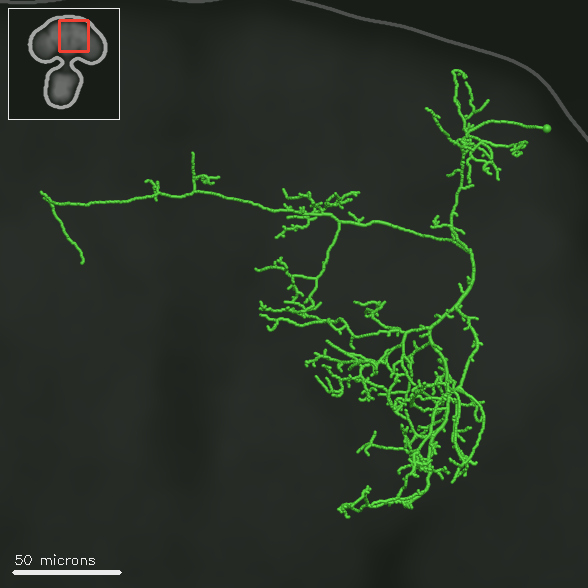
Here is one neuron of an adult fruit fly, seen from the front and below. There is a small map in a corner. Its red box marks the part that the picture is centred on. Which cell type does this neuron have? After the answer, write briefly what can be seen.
Its cell type is CL022_b. It is a central-brain intrinsic neuron. The cell body can be seen at the upper right of the picture. By the scale bar it is about 250 microns wide in this view. Dozens of branch ends can be seen.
